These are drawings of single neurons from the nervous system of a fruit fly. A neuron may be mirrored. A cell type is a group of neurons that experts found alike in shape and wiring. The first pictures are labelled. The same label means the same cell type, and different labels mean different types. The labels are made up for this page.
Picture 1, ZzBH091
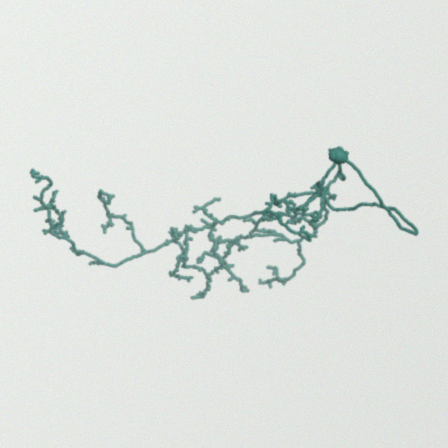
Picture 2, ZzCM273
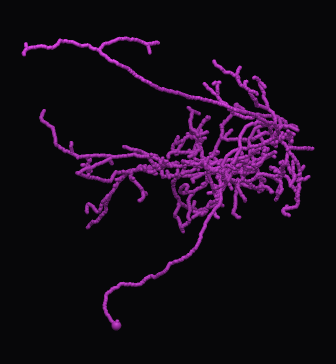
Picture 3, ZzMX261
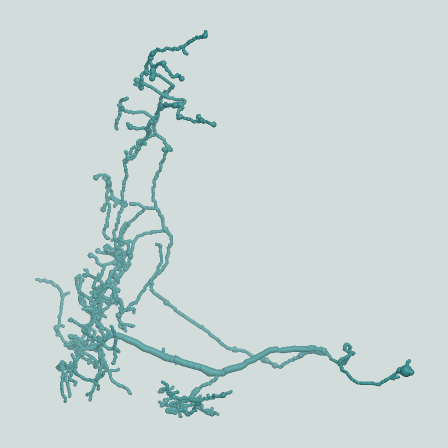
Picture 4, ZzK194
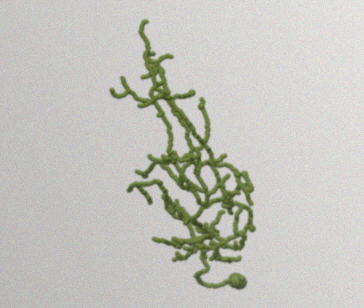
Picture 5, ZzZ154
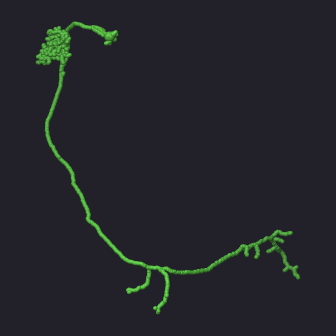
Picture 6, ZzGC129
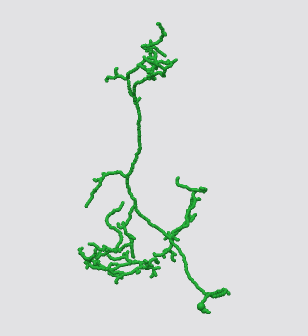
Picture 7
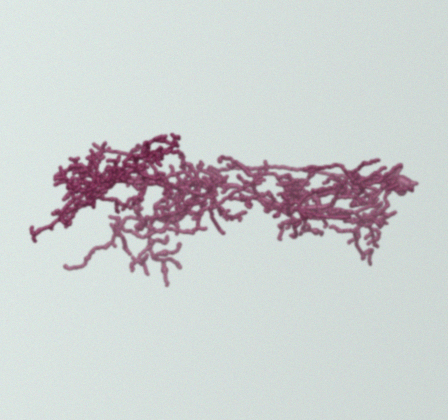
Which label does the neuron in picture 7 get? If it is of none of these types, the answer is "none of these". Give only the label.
none of these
